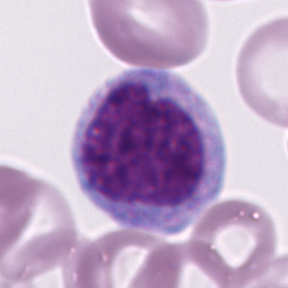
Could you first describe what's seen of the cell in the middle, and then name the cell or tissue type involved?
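Outline first: smooth and evenly rounded. Nucleus next: a small notch dips into its top edge. Cytoplasm last: pale greyish blue, with no vacuoles seen. The cell is a monocyte.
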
